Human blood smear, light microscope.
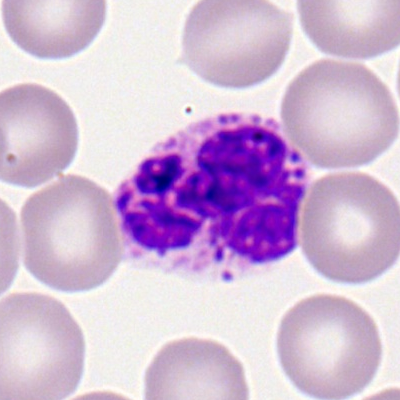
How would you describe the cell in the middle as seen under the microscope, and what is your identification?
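Roughly oval, the outline is wider than it is tall. The chromatin is deep purple and coarsely clumped. The cytoplasm is pale pinkish-lilac, with scattered dark purple granules lying in it. This cell is a basophil.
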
